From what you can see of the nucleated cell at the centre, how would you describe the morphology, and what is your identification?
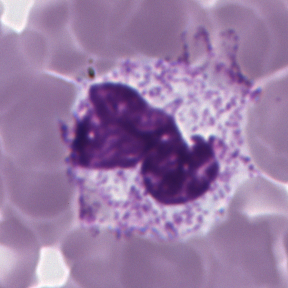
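Two large nuclear lobes lie diagonally and are joined to each other. Purple-violet granules are scattered in the cytoplasm, with pale cytoplasm showing between them. Along the upper right edge, the cell bears small ragged projections. The cell is a segmented neutrophil.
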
